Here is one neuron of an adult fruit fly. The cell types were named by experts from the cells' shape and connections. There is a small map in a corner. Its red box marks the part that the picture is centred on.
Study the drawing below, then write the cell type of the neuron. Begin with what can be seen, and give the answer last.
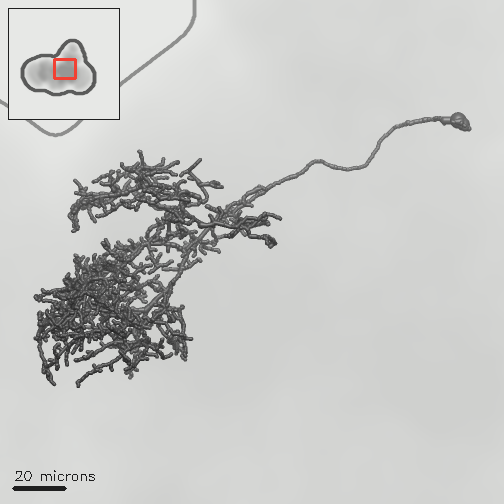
From left to right in the picture it spans about 170 microns. The picture shows dozens of branch ends. This is a central-brain intrinsic neuron. It is of cell type SMP198.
